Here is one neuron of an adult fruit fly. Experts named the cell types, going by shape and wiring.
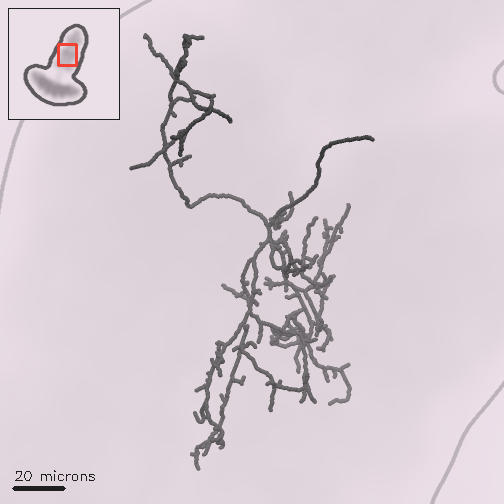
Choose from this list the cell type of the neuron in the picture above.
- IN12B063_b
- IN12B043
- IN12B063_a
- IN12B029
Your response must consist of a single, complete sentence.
This neuron counts as a member of the cell type IN12B063_b.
